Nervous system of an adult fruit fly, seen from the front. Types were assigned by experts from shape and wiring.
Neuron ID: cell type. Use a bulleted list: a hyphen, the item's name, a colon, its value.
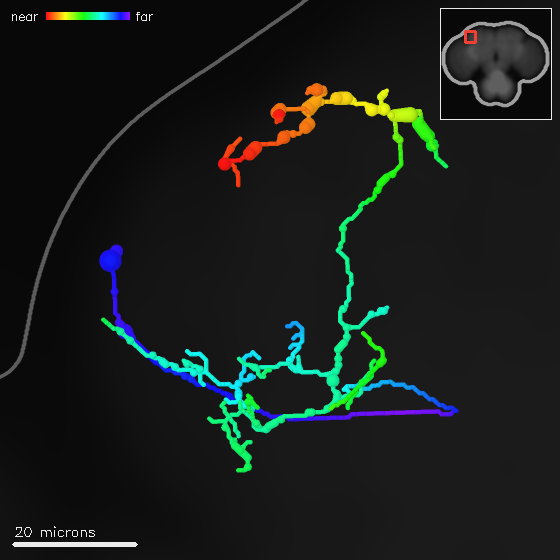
- cell type: LHPV4i3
